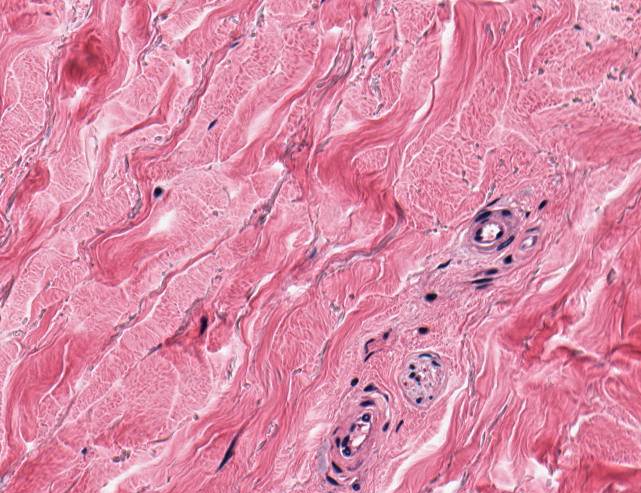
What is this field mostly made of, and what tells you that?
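I'd say this is dermis. Thick wavy pink collagen bundles fill the whole field, running in several directions, with narrow empty clefts between many of them.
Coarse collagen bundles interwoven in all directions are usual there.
Nuclei are sparse, scattered among the bundles, and I find no epithelium anywhere.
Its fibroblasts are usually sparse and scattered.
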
